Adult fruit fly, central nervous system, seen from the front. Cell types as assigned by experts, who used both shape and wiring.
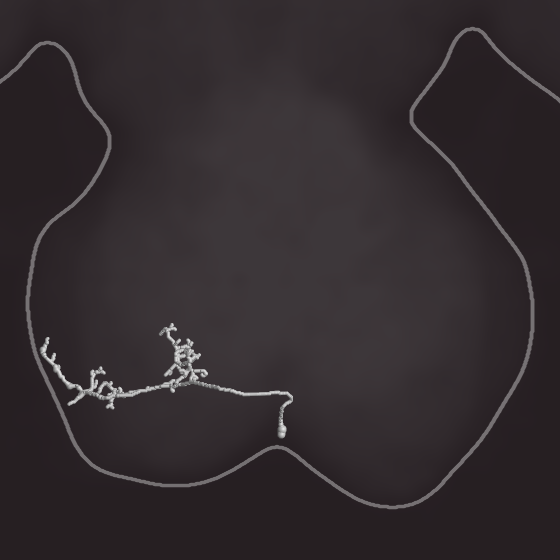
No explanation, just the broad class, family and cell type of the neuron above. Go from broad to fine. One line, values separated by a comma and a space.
nerve-cord intrinsic neuron, hemilineage 14A, IN14A077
